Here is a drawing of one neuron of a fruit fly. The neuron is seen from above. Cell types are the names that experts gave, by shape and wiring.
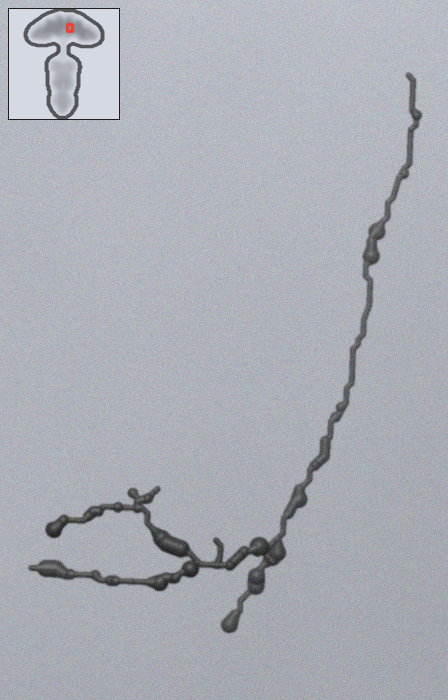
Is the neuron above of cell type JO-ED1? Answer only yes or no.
yes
